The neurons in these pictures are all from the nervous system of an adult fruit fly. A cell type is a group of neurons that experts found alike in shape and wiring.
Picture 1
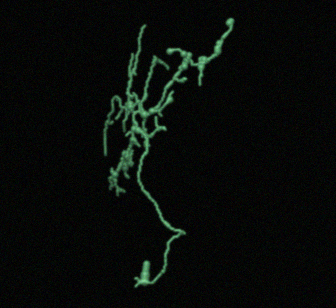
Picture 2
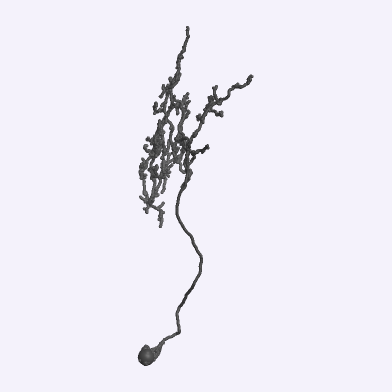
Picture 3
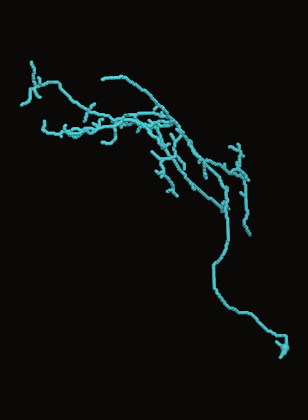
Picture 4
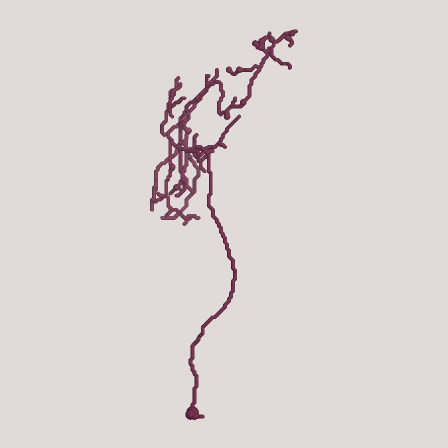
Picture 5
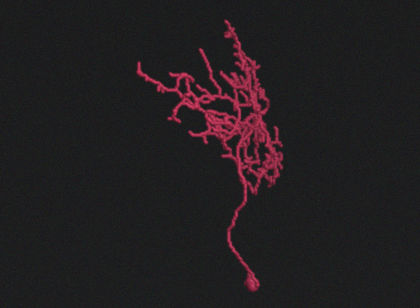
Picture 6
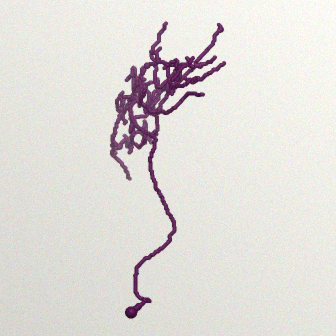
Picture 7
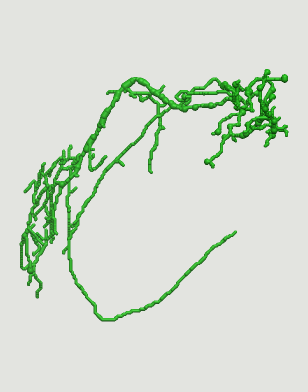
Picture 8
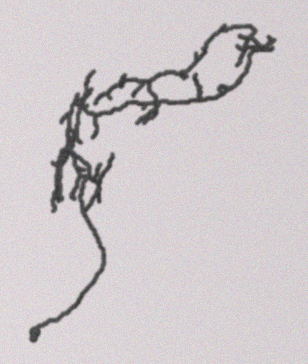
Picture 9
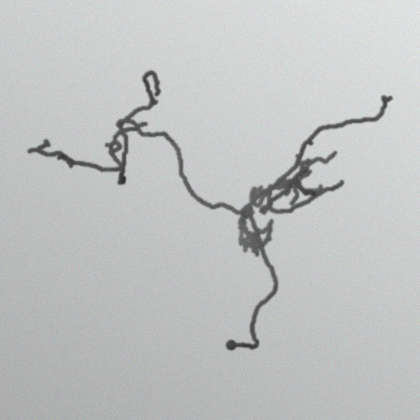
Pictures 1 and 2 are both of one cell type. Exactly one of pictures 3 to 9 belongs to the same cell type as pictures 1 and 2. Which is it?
Picture 4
